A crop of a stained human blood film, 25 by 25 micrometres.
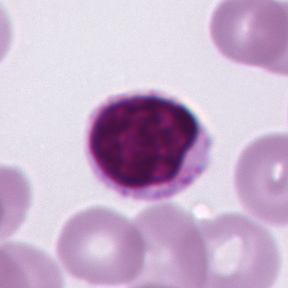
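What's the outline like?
Nearly round.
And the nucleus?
Round, with a shallow indentation on its right side.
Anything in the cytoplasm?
It's pale lilac-pink, with a few fine purplish granules.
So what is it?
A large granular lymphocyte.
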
